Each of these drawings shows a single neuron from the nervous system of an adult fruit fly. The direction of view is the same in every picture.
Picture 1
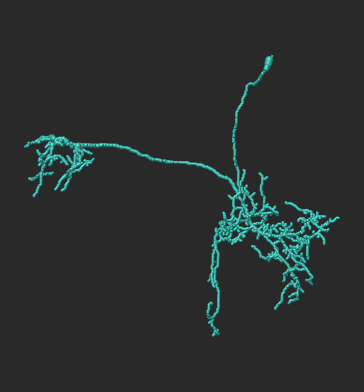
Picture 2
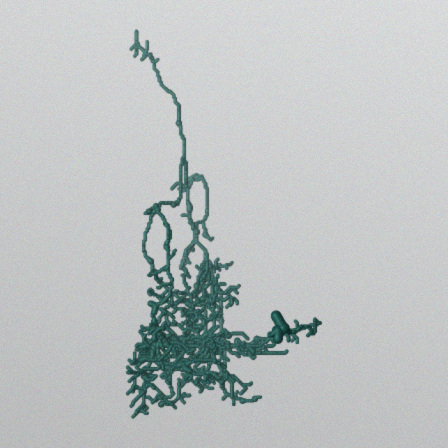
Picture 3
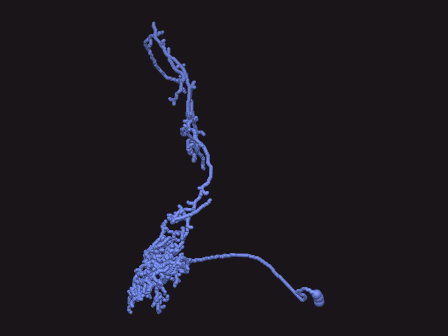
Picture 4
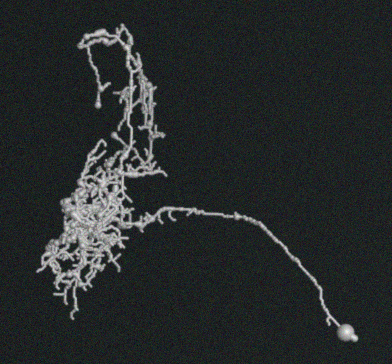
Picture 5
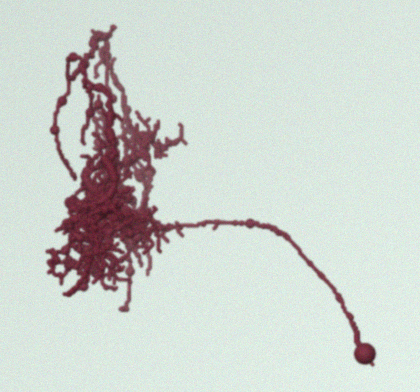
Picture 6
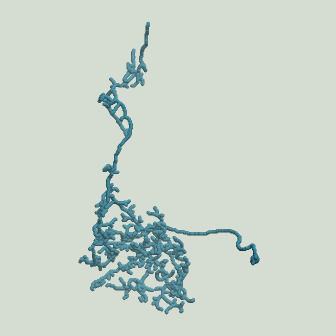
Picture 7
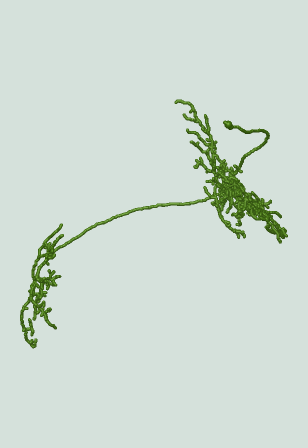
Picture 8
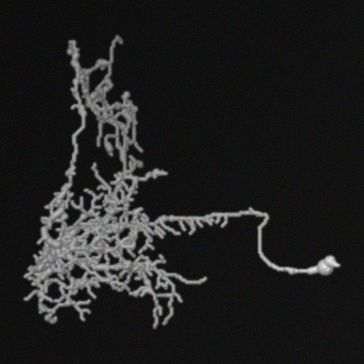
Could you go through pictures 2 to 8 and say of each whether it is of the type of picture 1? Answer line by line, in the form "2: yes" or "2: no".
2: no
3: no
4: no
5: no
6: no
7: yes
8: no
